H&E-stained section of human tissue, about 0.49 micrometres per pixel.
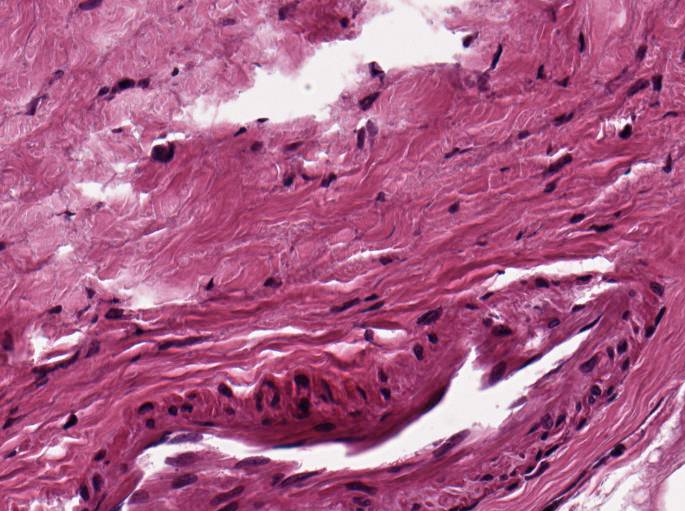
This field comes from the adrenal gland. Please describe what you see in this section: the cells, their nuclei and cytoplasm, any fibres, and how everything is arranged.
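You'll notice the collagen bundles are wavy rather than straight. In the lower half the fibre bundles run across from left to right, rising toward the upper right. Most nuclei are thin, dark and spindle-shaped, lying along the fibres. In the lower centre there's a band of plumper, crowded oval nuclei sitting above a white slit-like space.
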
